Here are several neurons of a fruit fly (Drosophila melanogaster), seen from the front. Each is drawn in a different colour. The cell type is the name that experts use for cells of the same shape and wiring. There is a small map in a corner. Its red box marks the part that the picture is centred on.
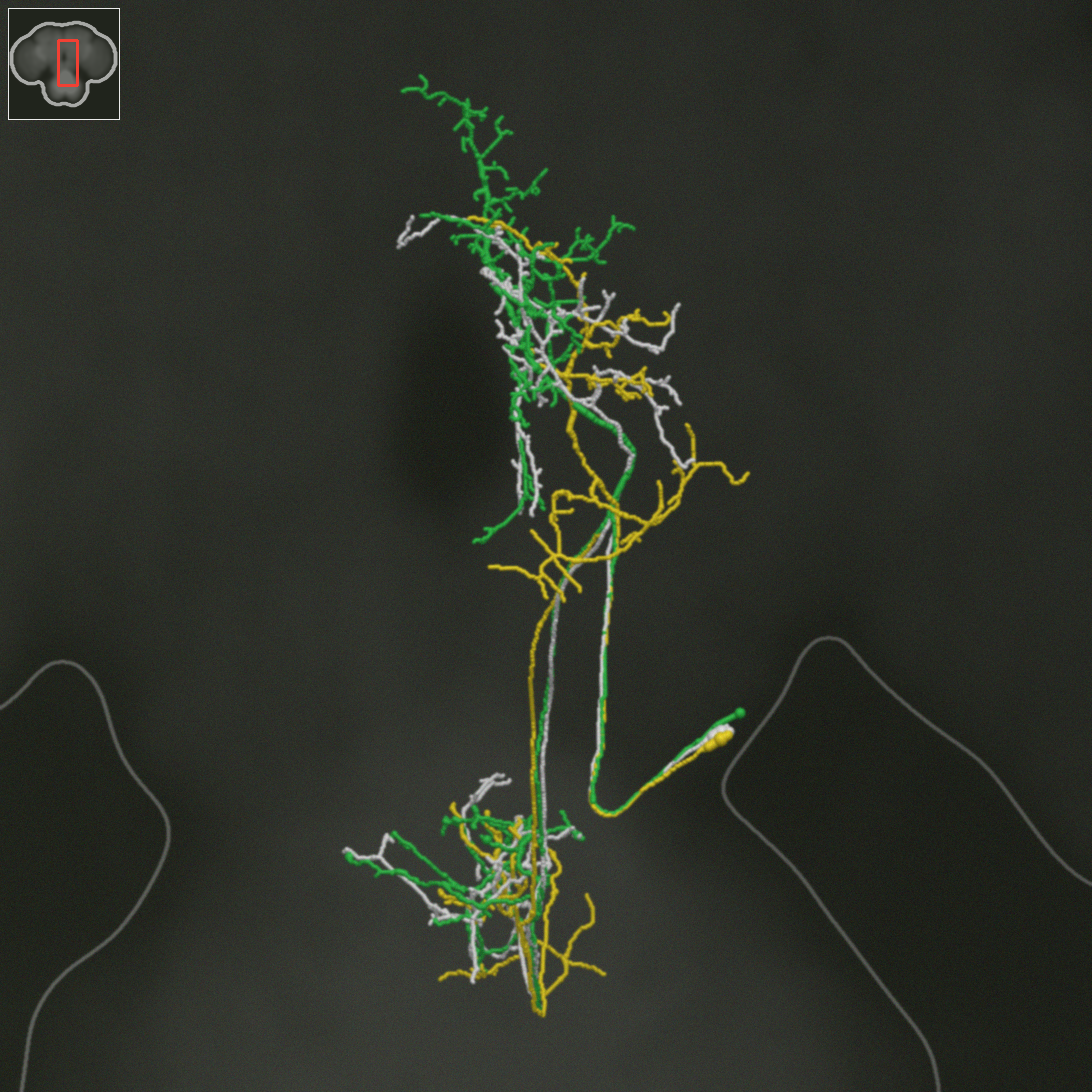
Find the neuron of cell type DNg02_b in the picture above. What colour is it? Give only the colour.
white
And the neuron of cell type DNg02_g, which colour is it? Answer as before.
green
